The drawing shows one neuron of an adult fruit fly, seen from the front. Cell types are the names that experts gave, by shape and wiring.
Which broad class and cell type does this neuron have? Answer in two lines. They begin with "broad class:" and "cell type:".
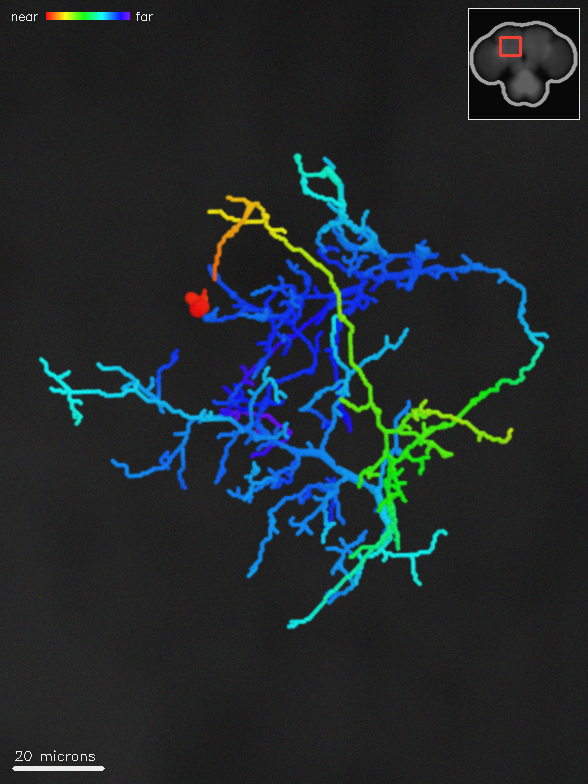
broad class: central-brain intrinsic neuron
cell type: PLP013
